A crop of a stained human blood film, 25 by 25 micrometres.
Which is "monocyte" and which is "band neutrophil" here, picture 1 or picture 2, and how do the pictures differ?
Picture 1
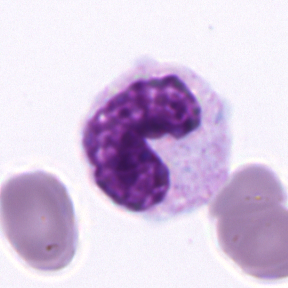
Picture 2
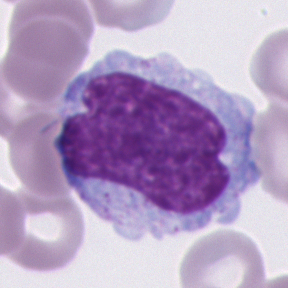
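The first picture shows a band neutrophil, and the second shows a monocyte. Start with the outline: the band neutrophil is round with a smooth edge, while the monocyte's edge is wavy and uneven, with small rounded bulges. Now the nucleus: in the band neutrophil it lies against the left side of the cell, and its chromatin is dark purple and coarsely clumped, with paler gaps.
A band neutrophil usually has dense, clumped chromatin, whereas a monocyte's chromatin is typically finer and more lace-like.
The monocyte's nucleus is one undivided mass, not split into separate lobes, and a notch cuts into its upper left side.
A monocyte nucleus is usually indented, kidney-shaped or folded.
No nucleoli are visible in the band neutrophil, and no distinct nucleolus can be seen in the monocyte. Then the cytoplasm: in the band neutrophil it is pale pinkish-lilac with fine, faint lilac granules, and in the monocyte it is pale greyish blue with fine, dust-like pinkish-purple granules scattered through it.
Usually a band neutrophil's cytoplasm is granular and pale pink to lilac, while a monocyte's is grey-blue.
Finally, size: the monocyte measures about 19 by 16 micrometres, its nucleus about 16 by 11 micrometres, and the nucleus fills about 60% of the cell's area.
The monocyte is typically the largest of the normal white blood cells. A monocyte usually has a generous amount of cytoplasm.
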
